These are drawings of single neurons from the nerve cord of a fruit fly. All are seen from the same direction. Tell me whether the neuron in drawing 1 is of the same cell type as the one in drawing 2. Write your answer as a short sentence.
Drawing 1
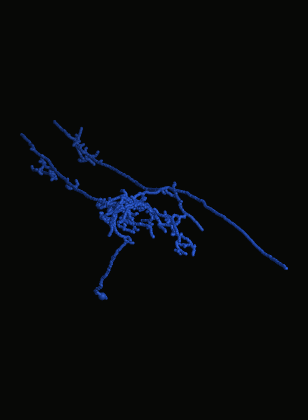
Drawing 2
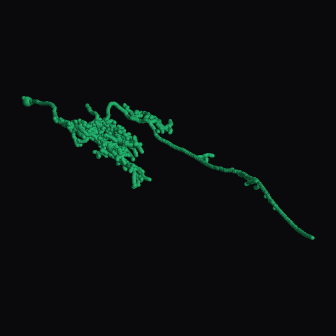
They are of different cell types.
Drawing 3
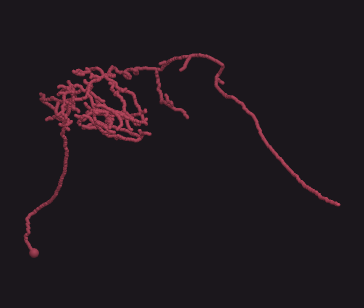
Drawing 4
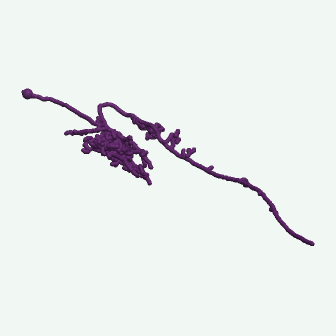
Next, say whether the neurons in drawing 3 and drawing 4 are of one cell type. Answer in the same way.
They are of different cell types.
